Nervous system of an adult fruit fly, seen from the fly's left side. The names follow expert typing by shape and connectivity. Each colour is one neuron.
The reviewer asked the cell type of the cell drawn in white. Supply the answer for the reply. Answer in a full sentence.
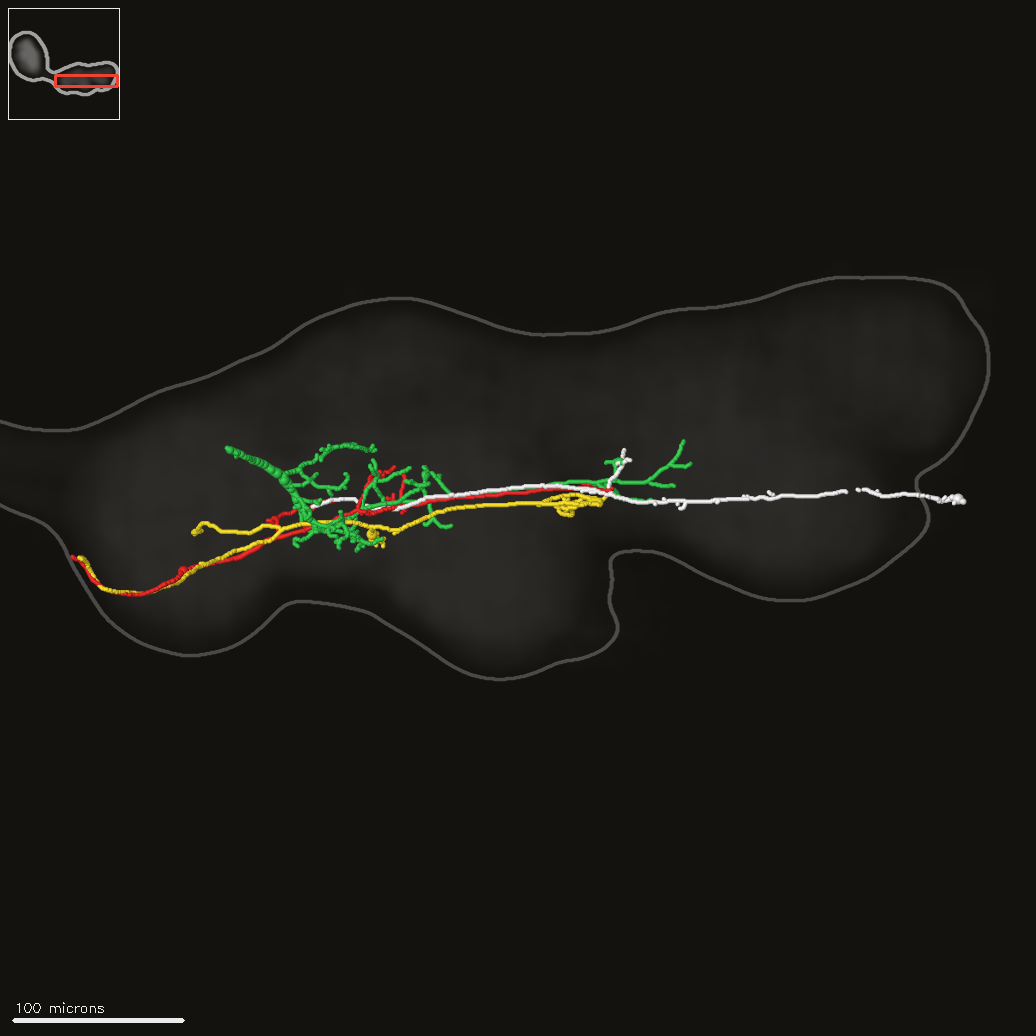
The cell type is SNpp55.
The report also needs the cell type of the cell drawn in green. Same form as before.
The cell type is SNpp30.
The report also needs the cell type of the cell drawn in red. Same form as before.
The cell type is SNpp17.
